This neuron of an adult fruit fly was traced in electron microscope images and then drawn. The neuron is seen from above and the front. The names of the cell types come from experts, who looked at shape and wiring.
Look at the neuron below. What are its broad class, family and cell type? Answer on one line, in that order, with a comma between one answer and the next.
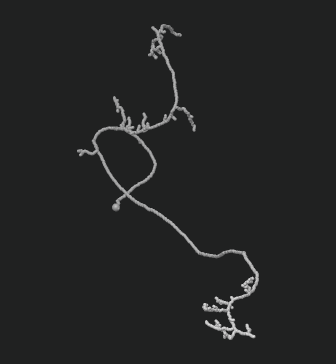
ascending neuron, hemilineage 08B, AN08B111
